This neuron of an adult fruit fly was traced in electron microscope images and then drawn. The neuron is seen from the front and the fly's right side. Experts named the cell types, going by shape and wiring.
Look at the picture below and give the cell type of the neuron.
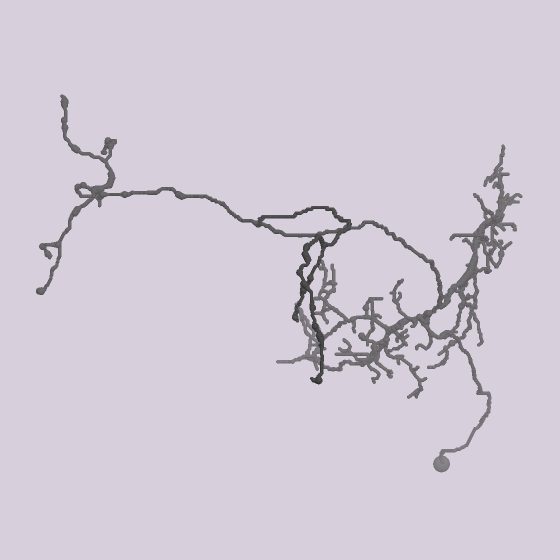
IN08B092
